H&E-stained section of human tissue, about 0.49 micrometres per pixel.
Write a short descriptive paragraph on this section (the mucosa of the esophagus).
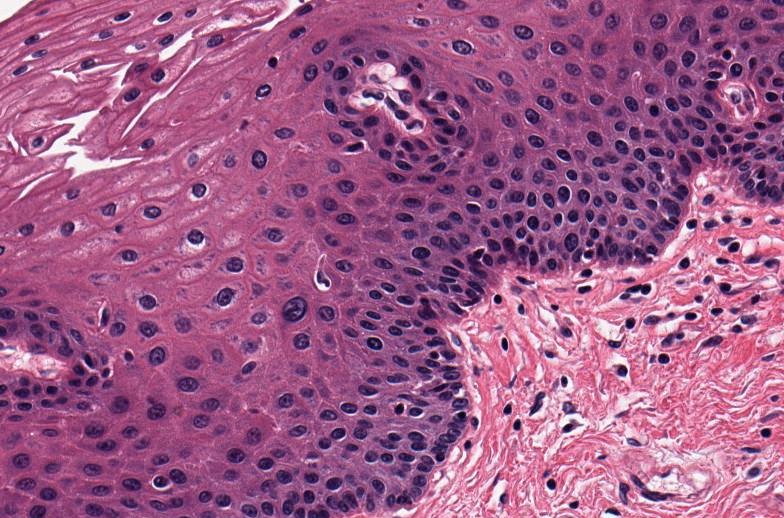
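Stratified squamous epithelium: upper and left field; connective tissue stroma: lower right. Basal cells along the junction crowded; dark, closely packed nuclei make a darker band. Away from base, cells enlarge; cytoplasm more abundant and pink, nuclei paler. Upper left: surface cells flattened, nuclei still elongated.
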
